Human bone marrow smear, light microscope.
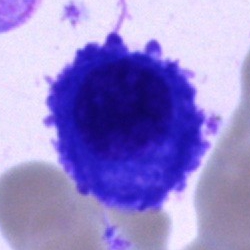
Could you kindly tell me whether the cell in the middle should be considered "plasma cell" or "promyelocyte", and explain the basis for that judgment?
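This is a plasma cell. Going through it in turn, the outline is roughly round. Next, many small rounded blebs stand out all around the cell edge. The cytoplasm, third, is a deep dark blue. Last, a paler blue zone lies in the lower part of the cell, below the nucleus.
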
